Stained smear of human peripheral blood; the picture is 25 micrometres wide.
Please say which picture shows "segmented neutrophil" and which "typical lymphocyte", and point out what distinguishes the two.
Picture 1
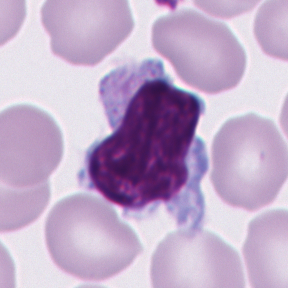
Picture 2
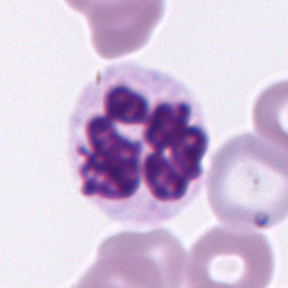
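Typical lymphocyte in picture 1; segmented neutrophil in picture 2. Nucleus: picture 2, split into several separate lobes; picture 1, about 12 by 9 micrometres. Chromatin in picture 2: dark purple, coarsely clumped. Cytoplasm: picture 1, pale greyish blue; picture 2, pale pink-lilac with fine, faint granules.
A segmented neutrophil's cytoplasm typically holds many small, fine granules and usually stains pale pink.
Outline: picture 1, irregular and ragged rather than smooth and round; picture 2, round to slightly oval and smooth. Shared: no nucleoli visible in either. Picture 1: no vacuoles in the cytoplasm; red cells on all sides.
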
